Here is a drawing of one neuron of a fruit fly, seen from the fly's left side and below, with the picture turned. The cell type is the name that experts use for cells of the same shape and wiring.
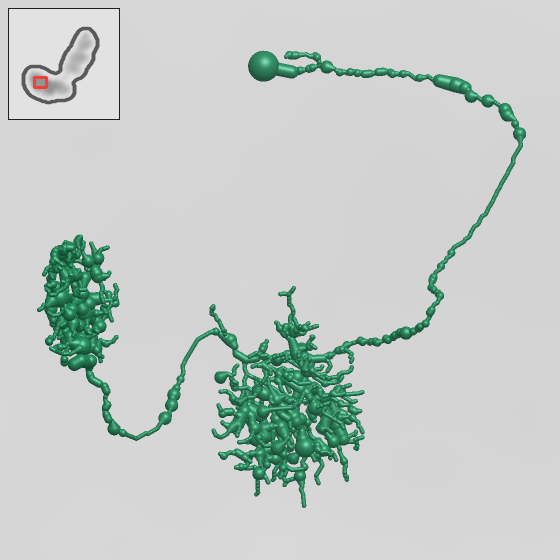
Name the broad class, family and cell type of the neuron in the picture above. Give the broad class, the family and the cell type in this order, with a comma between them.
central-brain intrinsic neuron, class CX, hDeltaE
